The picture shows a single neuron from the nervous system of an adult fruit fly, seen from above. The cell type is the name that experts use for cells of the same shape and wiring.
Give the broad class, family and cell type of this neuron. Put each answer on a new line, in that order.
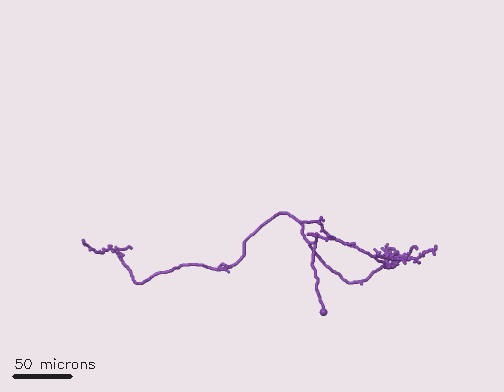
central-brain intrinsic neuron
hemilineage DM6_central1
CB4200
